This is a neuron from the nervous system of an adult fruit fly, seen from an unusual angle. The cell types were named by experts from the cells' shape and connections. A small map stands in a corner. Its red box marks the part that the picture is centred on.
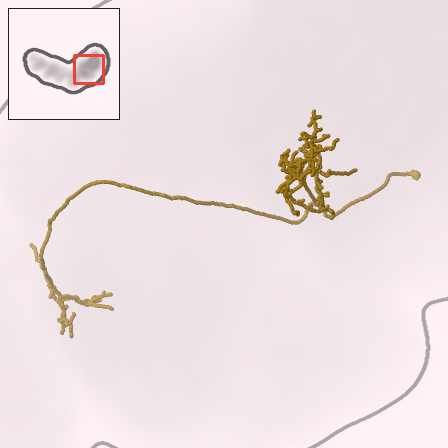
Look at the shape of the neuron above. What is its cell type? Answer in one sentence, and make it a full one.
The neuron has WED199 as its cell type.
